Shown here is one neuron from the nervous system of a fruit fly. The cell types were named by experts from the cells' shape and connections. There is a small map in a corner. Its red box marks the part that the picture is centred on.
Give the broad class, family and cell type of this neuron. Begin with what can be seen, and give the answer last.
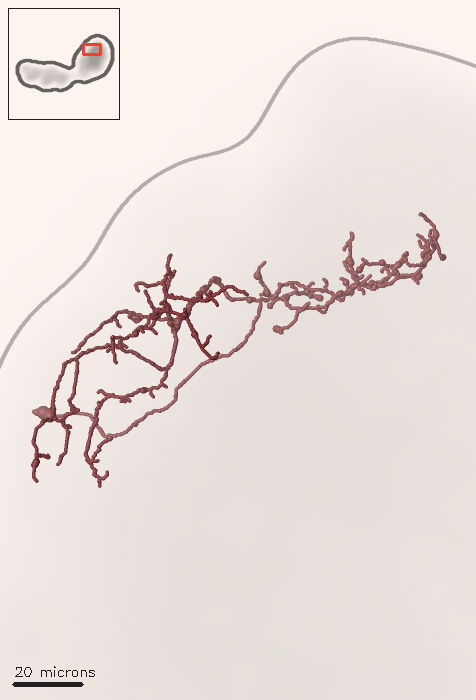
Its cell body lies on the left of the picture. From left to right in the picture it spans about 120 microns. The picture shows dozens of branch ends. Its broad class is central-brain intrinsic neuron. The family is hemilineage DM4_dorsal. Its cell type is SMP410.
